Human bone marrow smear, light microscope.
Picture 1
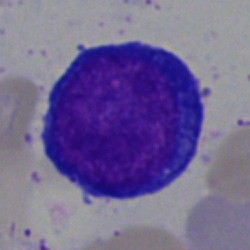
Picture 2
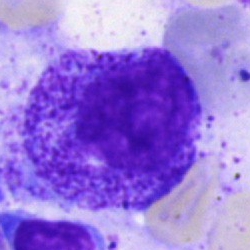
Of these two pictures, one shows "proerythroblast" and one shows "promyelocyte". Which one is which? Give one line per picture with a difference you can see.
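Picture 1 is a proerythroblast. No granules can be seen in the cytoplasm.
Picture 2 is a promyelocyte. The cytoplasm is packed with coarse, dark purple granules.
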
